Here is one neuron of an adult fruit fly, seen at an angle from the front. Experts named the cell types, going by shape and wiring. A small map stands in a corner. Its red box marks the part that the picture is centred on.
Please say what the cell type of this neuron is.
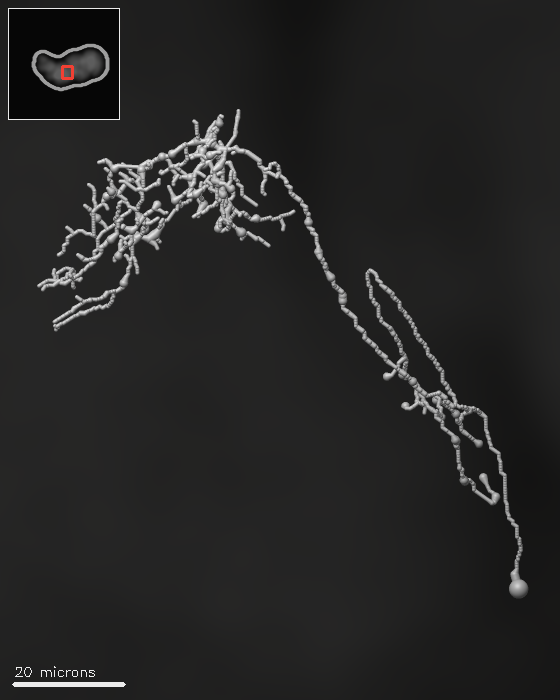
Li21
